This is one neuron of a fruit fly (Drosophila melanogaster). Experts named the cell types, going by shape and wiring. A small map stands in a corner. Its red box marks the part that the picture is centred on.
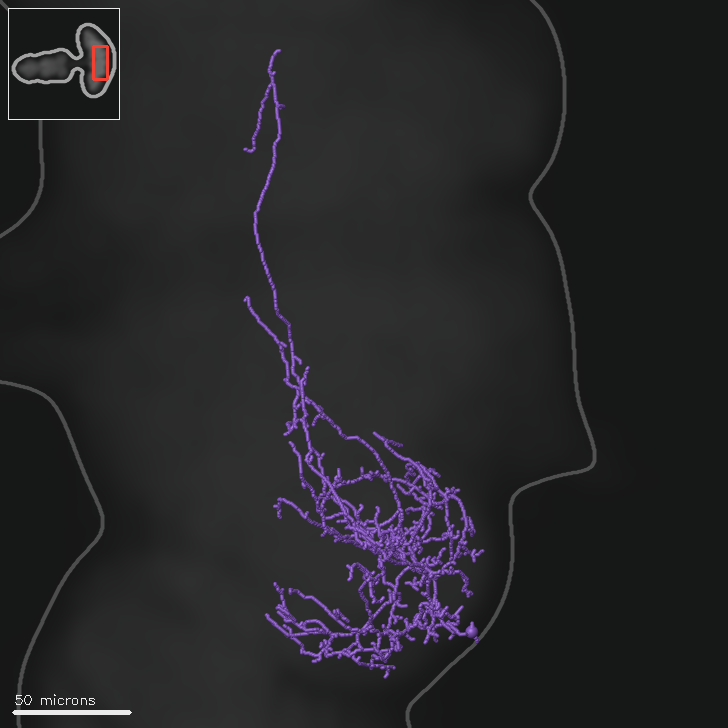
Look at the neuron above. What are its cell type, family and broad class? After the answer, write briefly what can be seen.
The cell type is AVLP176_b. The family is hemilineage VLPl2_medial. It is a central-brain intrinsic neuron. It lies in the brain. From top to bottom in the picture it spans about 250 microns. Dozens of branch ends can be seen.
